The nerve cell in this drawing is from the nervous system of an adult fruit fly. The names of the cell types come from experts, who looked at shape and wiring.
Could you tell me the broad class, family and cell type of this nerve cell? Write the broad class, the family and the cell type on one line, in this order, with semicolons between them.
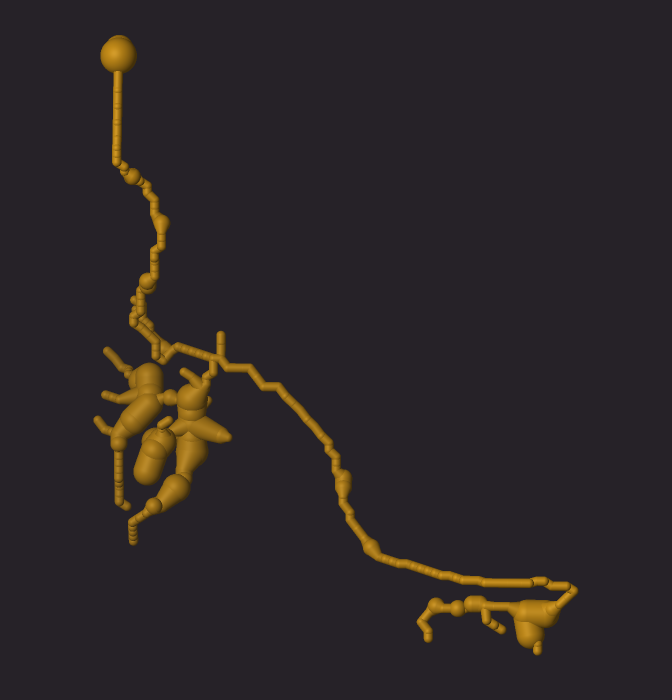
optic-lobe intrinsic neuron; Mi; Mi9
